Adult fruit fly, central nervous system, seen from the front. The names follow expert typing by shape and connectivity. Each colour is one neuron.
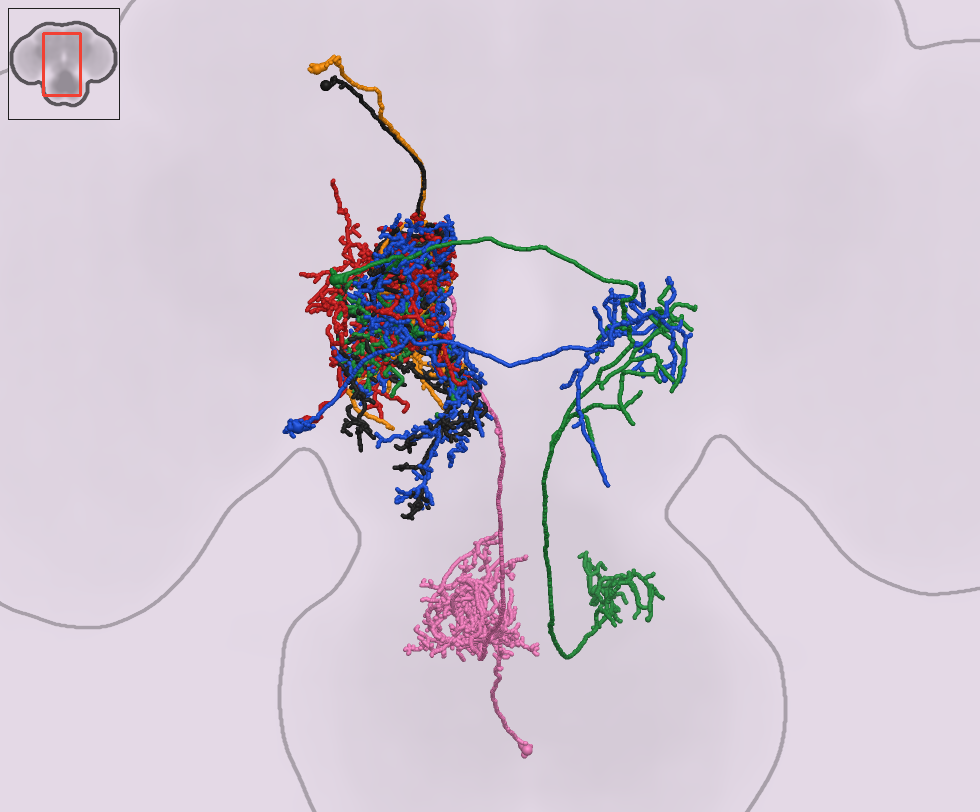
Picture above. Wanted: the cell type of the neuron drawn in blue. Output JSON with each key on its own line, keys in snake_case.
{
 "cell_type": "PS322"
}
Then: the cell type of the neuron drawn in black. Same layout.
{
 "cell_type": "PS019"
}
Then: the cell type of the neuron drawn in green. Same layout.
{
 "cell_type": "DNb02"
}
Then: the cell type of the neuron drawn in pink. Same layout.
{
 "cell_type": "AN03B039"
}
